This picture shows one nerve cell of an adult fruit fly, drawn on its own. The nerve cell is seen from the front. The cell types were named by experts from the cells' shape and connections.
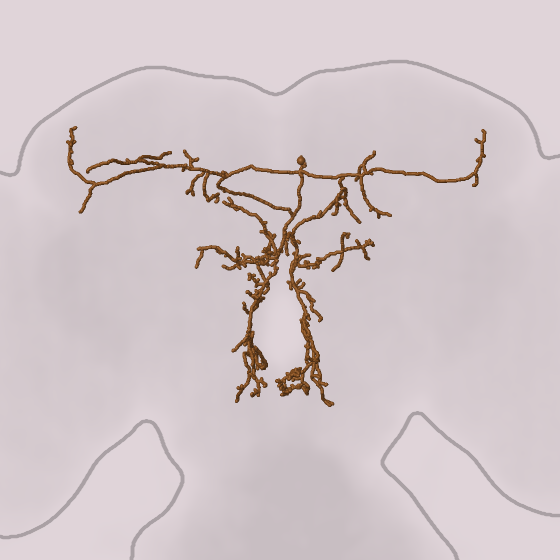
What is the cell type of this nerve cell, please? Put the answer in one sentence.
The cell type is CB1072.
